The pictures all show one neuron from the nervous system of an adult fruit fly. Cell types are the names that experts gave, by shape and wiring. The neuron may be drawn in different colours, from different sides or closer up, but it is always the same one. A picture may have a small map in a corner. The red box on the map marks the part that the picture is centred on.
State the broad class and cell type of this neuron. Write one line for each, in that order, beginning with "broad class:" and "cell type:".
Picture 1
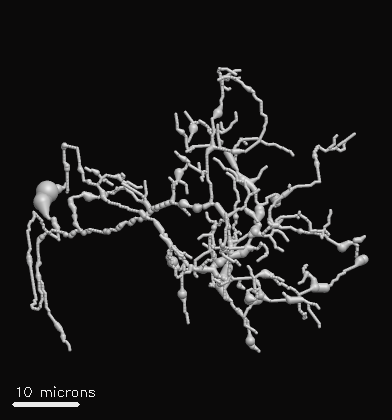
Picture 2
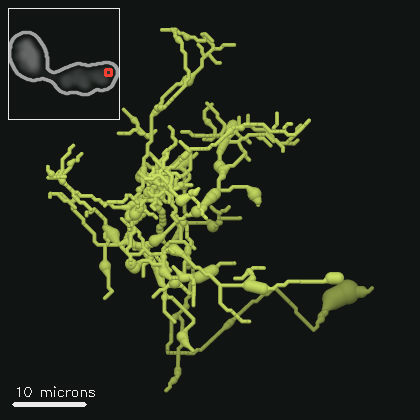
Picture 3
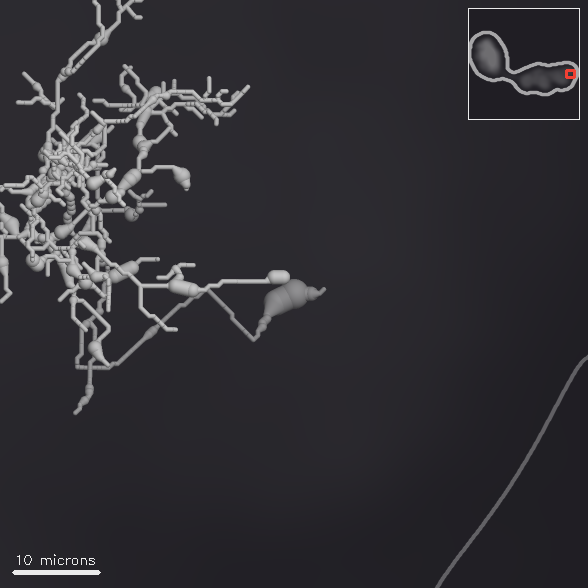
broad class: nerve-cord intrinsic neuron
cell type: INXXX448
